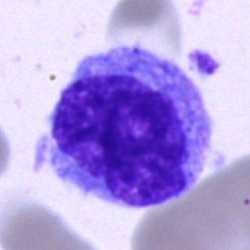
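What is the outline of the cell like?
Roughly round, but ragged along its edge.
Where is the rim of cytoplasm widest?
Above the nucleus.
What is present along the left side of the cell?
Small irregular protrusions of cytoplasm.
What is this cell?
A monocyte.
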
